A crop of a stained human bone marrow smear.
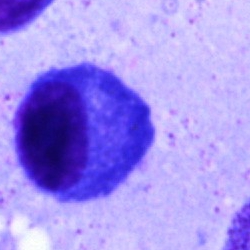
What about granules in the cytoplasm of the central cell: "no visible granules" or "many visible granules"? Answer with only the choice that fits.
No visible granules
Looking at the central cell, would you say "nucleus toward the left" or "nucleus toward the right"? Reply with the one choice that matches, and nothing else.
Nucleus toward the left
